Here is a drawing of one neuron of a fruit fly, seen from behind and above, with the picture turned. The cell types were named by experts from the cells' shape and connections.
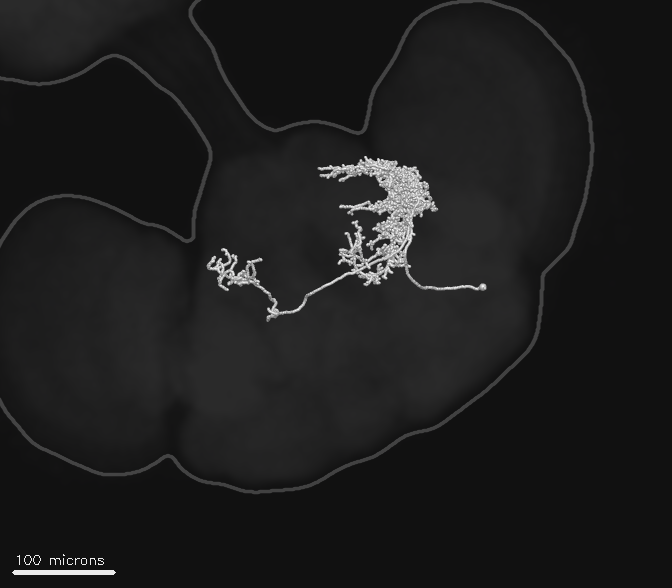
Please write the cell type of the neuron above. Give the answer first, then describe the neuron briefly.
Its cell type is SAD013. It is a central-brain intrinsic neuron. Its cell body lies on the right of the picture. From left to right in the picture it spans about 300 microns.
